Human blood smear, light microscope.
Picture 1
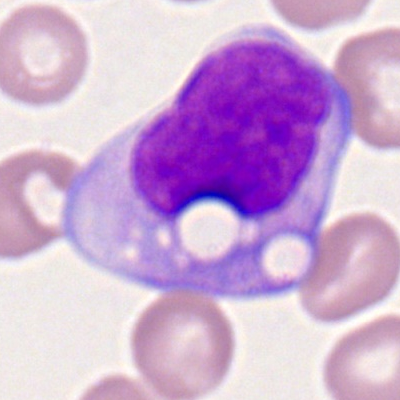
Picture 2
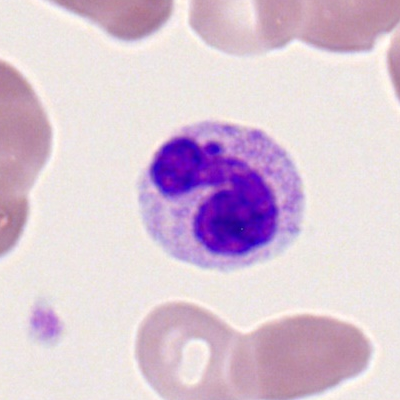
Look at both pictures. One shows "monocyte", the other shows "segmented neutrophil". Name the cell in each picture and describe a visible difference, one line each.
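Picture 1 shows a monocyte: No distinct granules are visible in the cytoplasm.
Picture 2 shows a segmented neutrophil: The cytoplasm is evenly dotted with fine lilac granules.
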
